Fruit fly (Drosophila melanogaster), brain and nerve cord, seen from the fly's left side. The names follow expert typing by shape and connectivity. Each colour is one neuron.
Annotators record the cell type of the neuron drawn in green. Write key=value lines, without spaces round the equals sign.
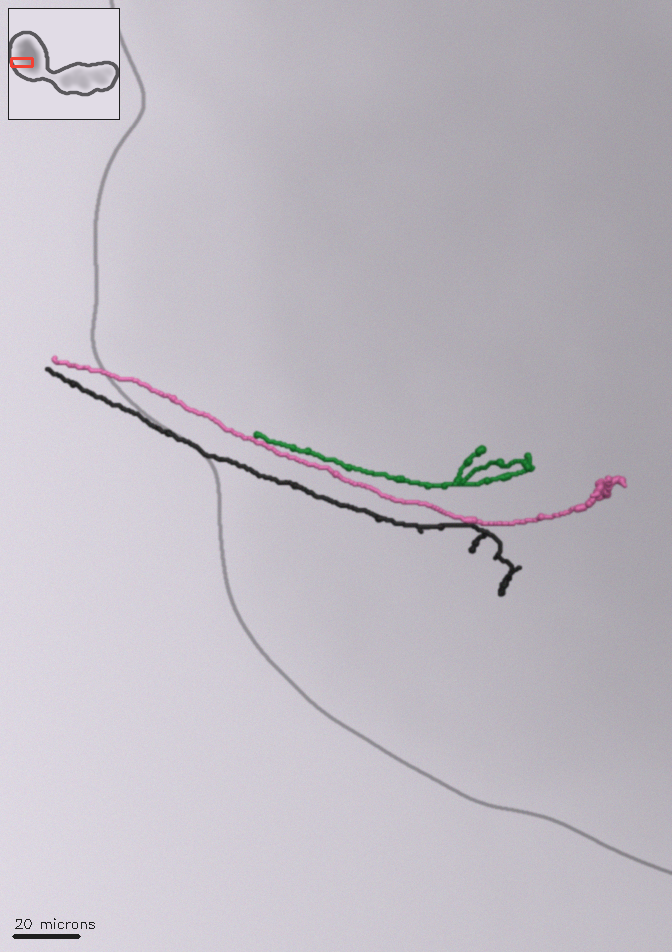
cell_type=JO-EV1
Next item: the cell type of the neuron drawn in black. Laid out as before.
cell_type=JO-CM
